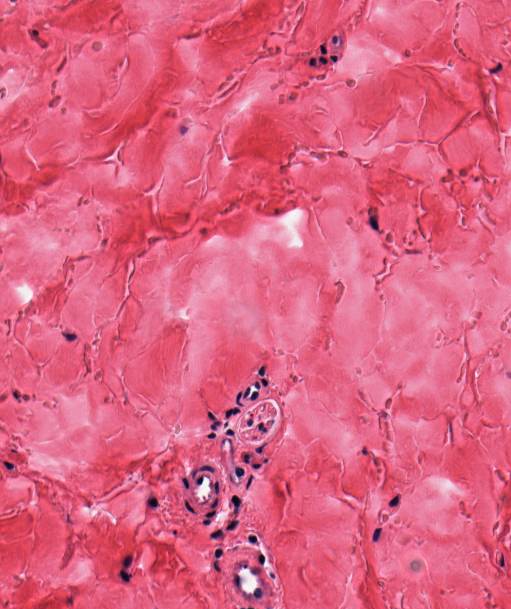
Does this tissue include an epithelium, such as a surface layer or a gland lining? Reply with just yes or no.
No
